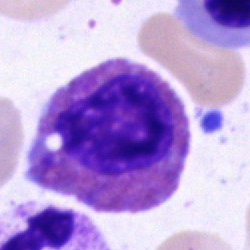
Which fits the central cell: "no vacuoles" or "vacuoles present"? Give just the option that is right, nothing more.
Vacuoles present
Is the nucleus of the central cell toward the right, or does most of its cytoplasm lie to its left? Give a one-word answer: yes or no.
Yes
